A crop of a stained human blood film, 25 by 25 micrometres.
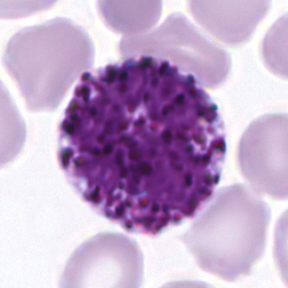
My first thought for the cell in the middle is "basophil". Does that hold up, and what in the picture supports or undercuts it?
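Outline first: round, slightly bumpy where granules reach the margin; this does not tell against eosinophil.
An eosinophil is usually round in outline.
Granule colour, dark purple to almost black, goes against eosinophil.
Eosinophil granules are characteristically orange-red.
The numerous coarse granules vary noticeably in size, which goes with basophil.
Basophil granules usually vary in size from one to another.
They cover nucleus and cytoplasm to the edge, leaving no pale rim in the deep purple cell: basophil, not eosinophil.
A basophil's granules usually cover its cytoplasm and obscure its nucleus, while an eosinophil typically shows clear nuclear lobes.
Verdict: basophil fits.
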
